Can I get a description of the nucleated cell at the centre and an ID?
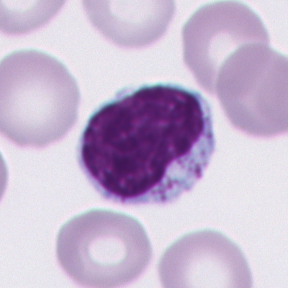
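See how the nucleus sits off-centre, pushed toward the upper left of the cell? You won't find any nucleoli in it. Out in the cytoplasm there are a few small reddish-purple granules, just scattered about. And the outline's roughly round, though the edge is finely uneven. That's a large granular lymphocyte.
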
